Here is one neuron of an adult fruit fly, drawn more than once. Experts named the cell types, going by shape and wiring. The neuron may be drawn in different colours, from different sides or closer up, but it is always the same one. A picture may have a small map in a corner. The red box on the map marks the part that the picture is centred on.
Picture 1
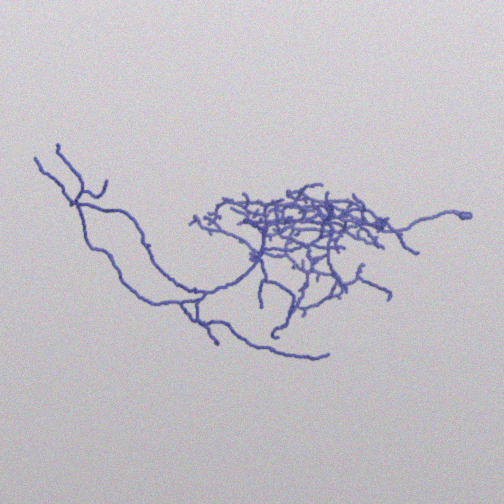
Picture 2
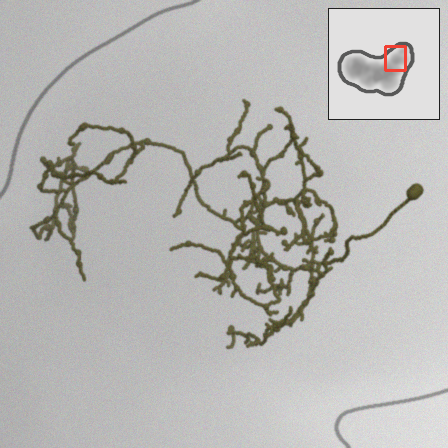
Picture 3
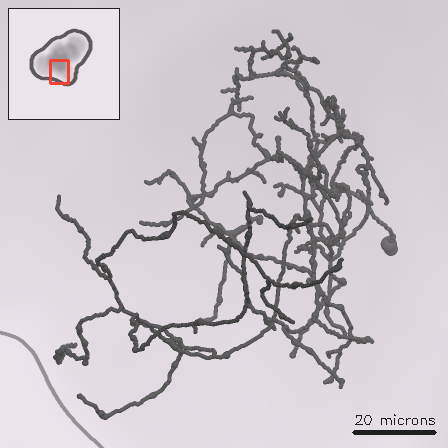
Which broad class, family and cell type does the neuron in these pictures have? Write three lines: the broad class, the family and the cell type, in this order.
nerve-cord intrinsic neuron
hemilineage 04B
IN04B078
